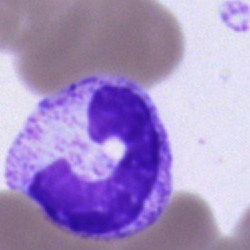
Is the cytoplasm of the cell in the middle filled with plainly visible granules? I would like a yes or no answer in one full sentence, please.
Yes, what the cytoplasm holds is many visible granules.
